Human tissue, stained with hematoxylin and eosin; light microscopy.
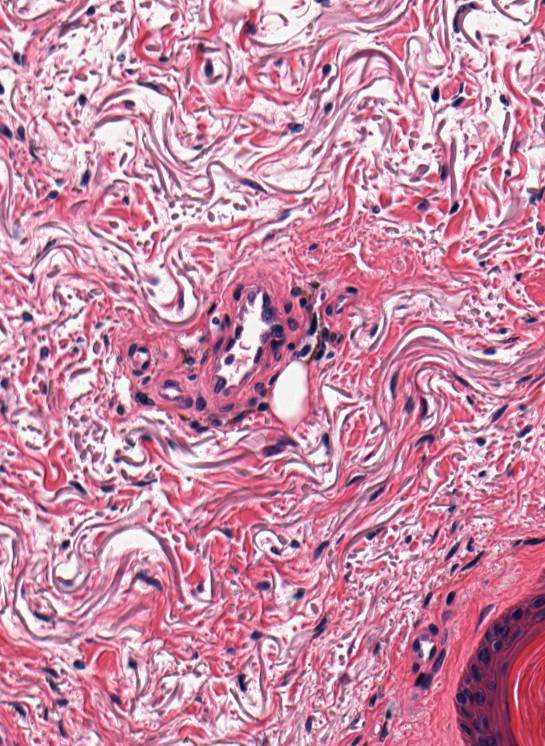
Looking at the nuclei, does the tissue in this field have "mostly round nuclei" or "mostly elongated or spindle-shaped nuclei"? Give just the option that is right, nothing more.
Mostly elongated or spindle-shaped nuclei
